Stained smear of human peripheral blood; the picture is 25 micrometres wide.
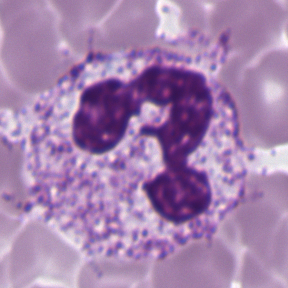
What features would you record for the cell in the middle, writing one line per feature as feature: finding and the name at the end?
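Outline: roughly round, the edge finely irregular and a bit ragged
Nucleus: lobed, curving around a small clear space near the cell's middle
Cytoplasm: plentiful and pale
Granules: lots of small purple ones, scattered all through
Name: segmented neutrophil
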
